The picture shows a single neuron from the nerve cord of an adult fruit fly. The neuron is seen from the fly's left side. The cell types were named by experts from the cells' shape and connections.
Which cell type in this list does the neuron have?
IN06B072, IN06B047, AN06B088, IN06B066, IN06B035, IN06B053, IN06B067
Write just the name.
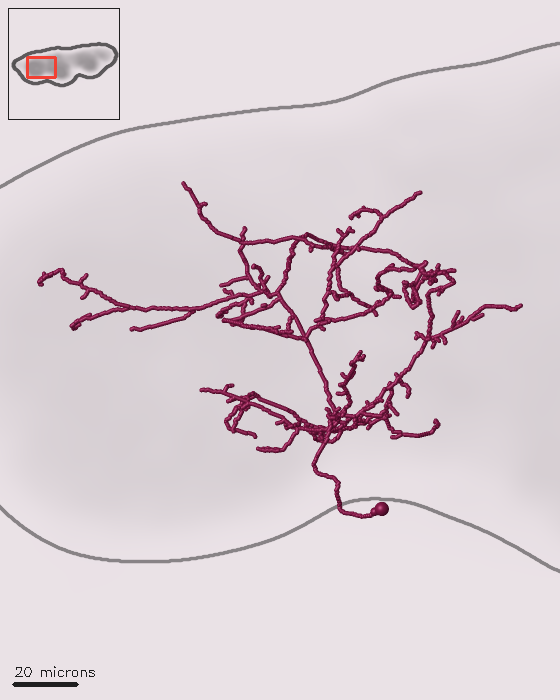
IN06B072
